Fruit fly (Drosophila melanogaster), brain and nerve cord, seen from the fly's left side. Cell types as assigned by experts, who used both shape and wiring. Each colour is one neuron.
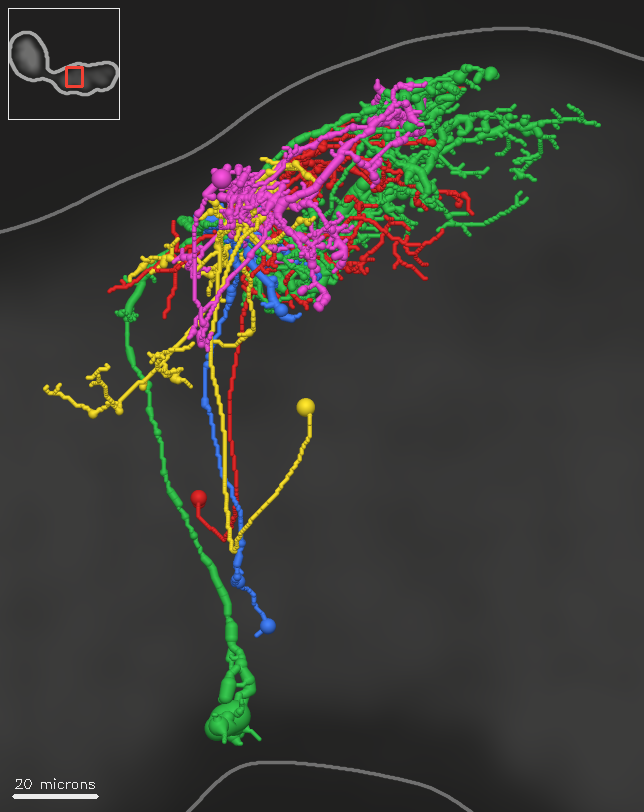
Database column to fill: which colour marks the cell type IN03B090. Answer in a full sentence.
The colour is yellow.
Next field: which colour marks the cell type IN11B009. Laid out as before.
The colour is magenta.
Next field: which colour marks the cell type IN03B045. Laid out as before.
The colour is blue.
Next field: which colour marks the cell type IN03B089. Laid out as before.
The colour is red.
